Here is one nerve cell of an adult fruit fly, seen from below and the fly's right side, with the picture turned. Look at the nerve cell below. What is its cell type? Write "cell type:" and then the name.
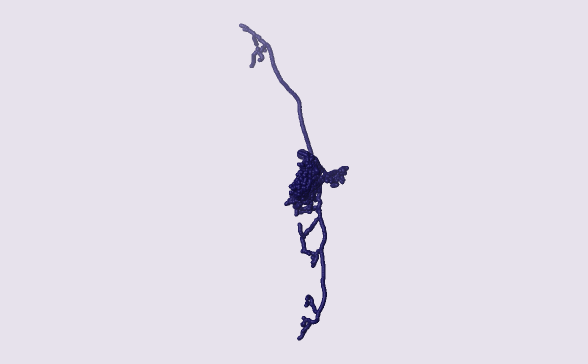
cell type: AN17A015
